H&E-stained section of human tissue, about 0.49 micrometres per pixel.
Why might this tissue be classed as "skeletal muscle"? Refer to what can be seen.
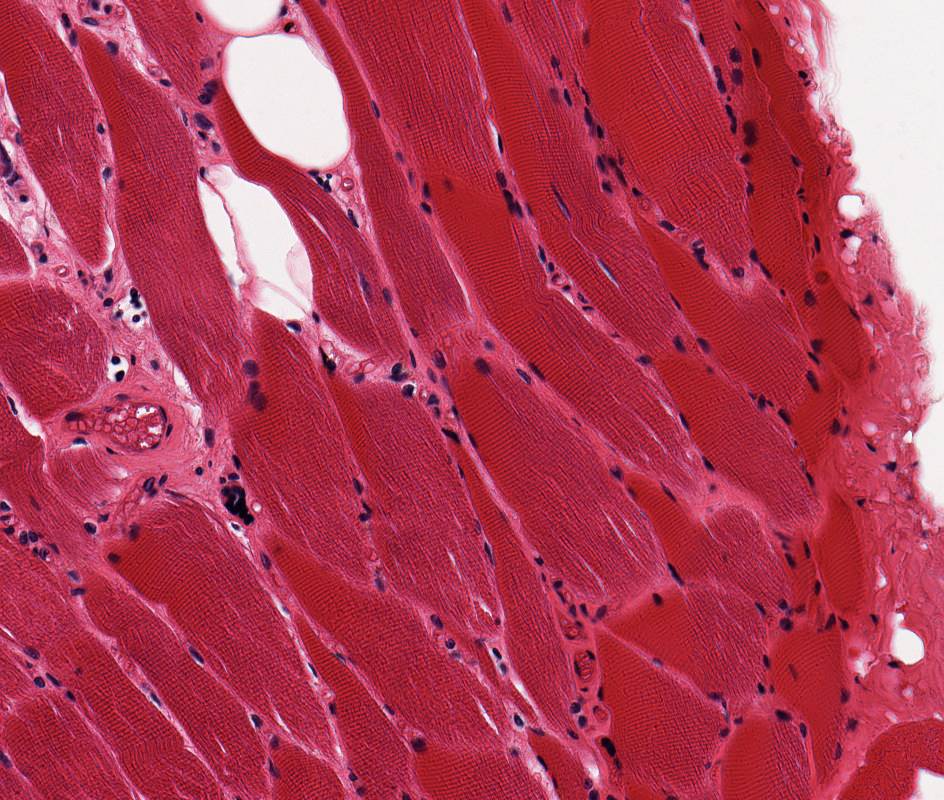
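In this picture of skeletal muscle, elongated fibres fill the field, all running diagonally from upper left to lower right.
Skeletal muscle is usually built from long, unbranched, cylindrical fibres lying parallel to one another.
The shared diagonal course of these fibres agrees with that parallel arrangement. The dark, elongated nuclei sit at the edges of the fibres, not in their centres.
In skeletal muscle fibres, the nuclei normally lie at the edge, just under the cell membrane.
The position of the nuclei here therefore fits as well. The fibre cytoplasm stains a deep, even red with eosin. Less in keeping, many fibres taper to pointed ends within the field, whereas the usual fibres are long and cylindrical.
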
